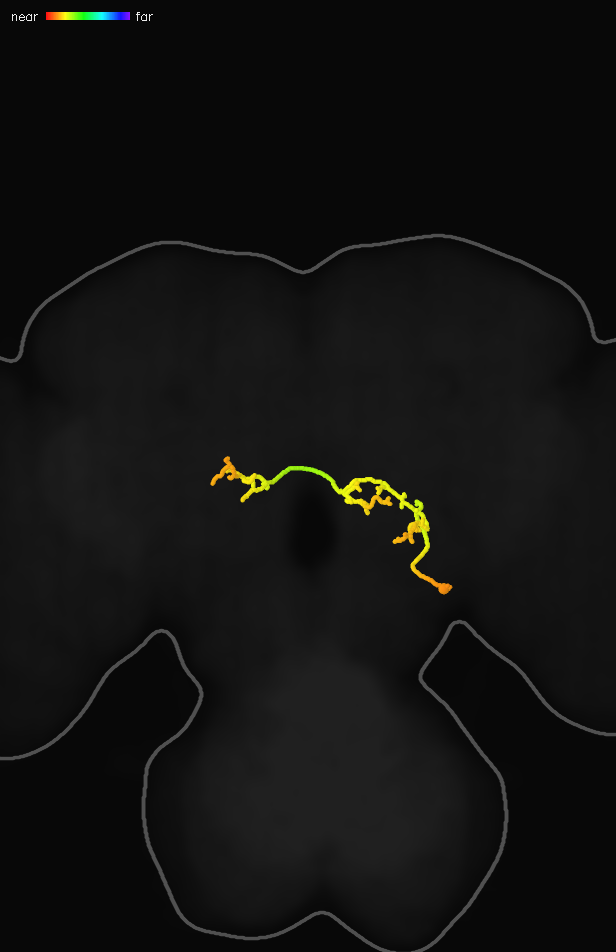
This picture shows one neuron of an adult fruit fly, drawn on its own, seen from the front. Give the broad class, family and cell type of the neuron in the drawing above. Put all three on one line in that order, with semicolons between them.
central-brain intrinsic neuron; hemilineage ALv2; CB3172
